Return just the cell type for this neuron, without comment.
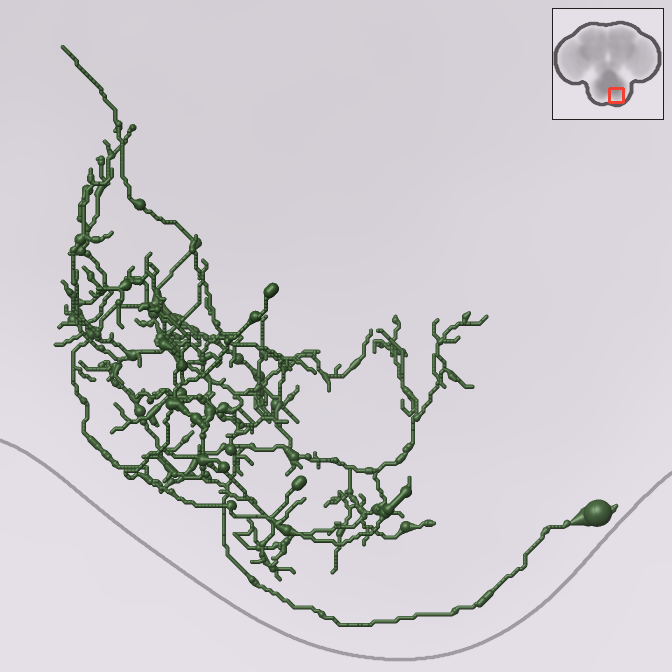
IN01B046_b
